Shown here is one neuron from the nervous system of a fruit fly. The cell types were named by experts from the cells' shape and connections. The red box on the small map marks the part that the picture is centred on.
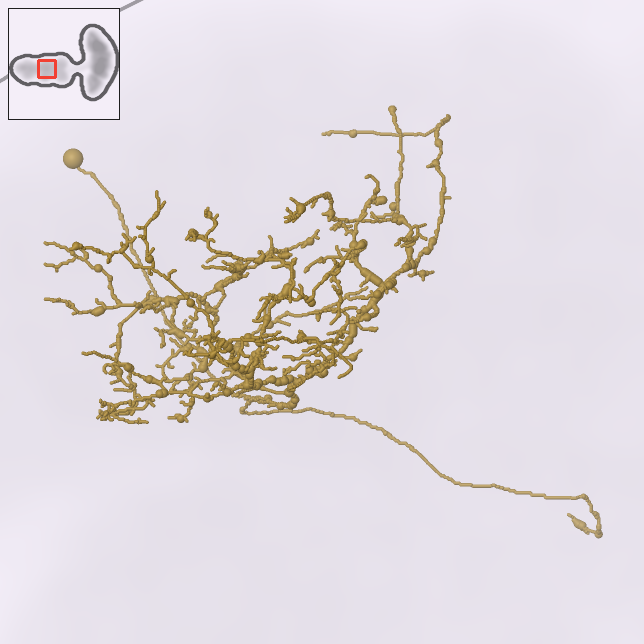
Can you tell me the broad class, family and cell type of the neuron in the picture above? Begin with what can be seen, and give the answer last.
It is in the nerve cord and does not reach the brain. The cell body is at the upper left of the picture. More than a hundred branch ends can be seen. Its broad class is nerve-cord intrinsic neuron. Its family is hemilineage 23B. It is of cell type IN23B028.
